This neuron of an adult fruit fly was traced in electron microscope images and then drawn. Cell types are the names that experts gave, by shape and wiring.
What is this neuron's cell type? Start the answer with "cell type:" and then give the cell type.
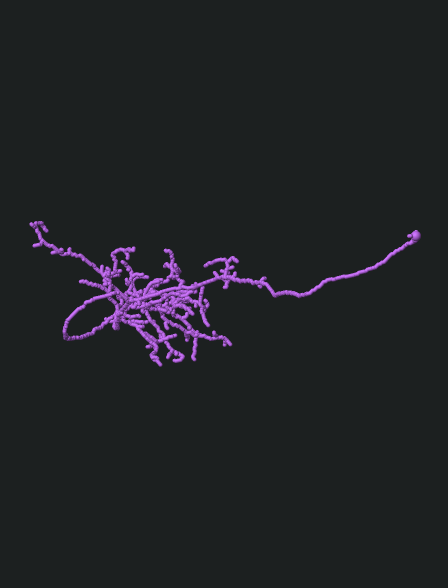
cell type: PS077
